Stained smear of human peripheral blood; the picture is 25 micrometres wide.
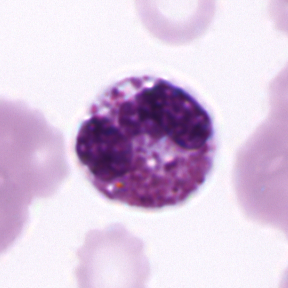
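Eosinophil, the central cell here, about 12 micrometres across. Coarse pinkish-purple granules fill its cytoplasm, and one small orange-red granule stands out near the lower left edge. The chromatin is dark purple and densely clumped, and the cytoplasm shows most clearly below and between the nuclear lobes.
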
